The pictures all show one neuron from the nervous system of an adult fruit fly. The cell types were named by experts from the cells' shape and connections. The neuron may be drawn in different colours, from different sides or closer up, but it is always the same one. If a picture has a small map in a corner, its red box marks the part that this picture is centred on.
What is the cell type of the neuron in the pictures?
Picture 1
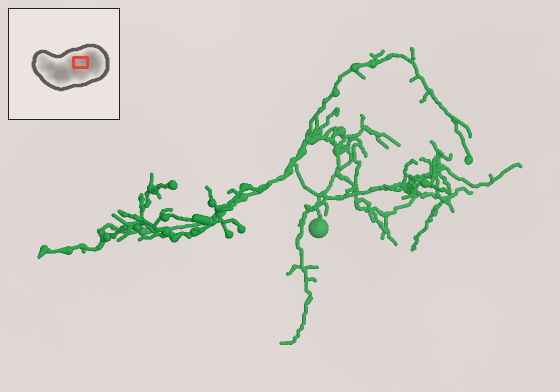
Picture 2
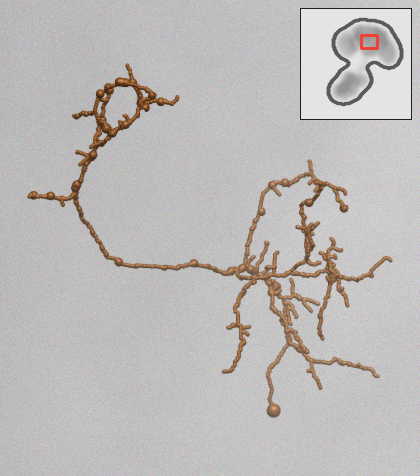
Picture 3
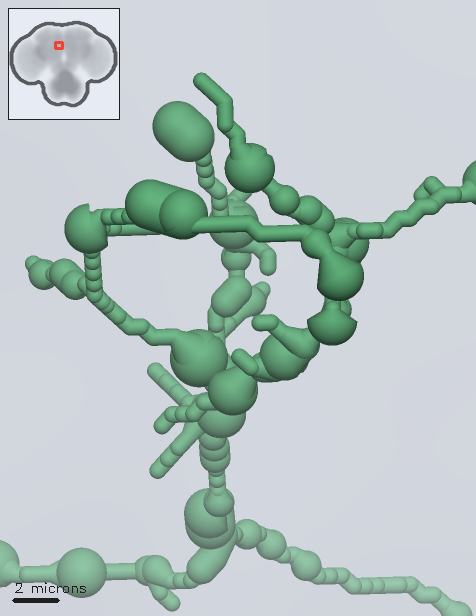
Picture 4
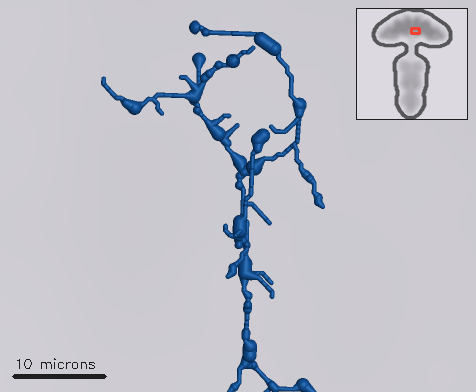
CB4095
